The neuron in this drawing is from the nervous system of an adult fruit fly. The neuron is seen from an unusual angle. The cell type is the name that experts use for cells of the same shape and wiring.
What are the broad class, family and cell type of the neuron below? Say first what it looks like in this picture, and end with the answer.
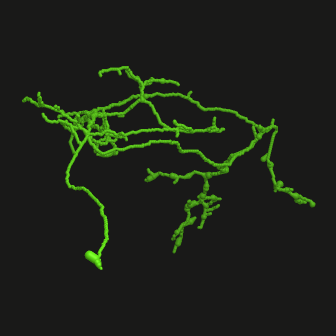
Its cell body lies at the lower left of the picture. The picture shows dozens of branch ends. It is a central-brain intrinsic neuron. The family is hemilineage SMPad2. Its cell type is CB4000.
